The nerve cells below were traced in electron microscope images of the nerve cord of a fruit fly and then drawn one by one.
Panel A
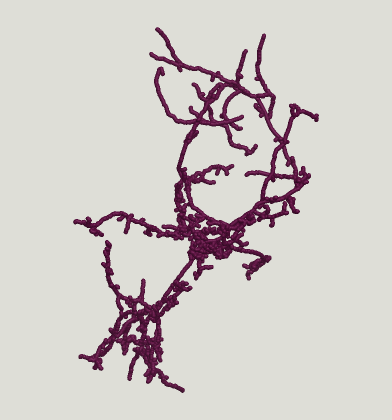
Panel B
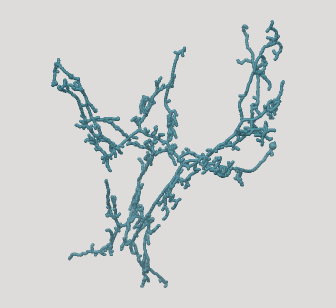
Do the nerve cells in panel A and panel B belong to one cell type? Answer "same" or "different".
different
